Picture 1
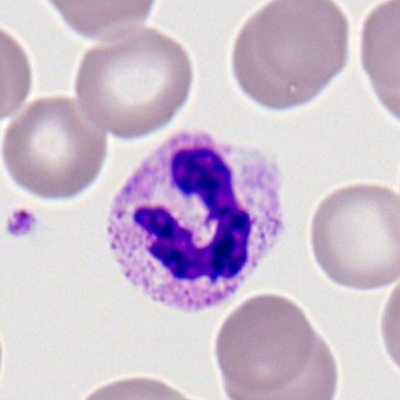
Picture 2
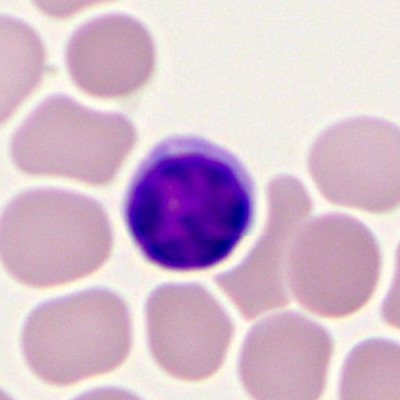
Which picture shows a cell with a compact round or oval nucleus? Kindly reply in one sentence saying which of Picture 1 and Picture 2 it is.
The compact round or oval nucleus is that of the cell in Picture 2.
